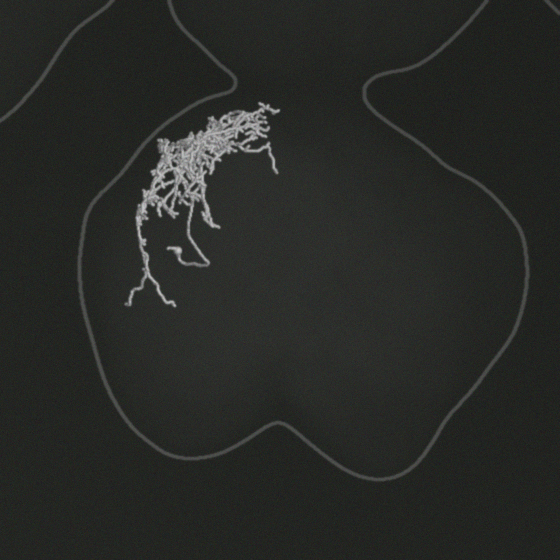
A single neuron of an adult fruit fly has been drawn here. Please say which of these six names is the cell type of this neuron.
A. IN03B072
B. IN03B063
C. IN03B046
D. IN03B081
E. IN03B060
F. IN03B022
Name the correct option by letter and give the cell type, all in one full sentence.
What option C names, IN03B046, is the cell type of the neuron.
